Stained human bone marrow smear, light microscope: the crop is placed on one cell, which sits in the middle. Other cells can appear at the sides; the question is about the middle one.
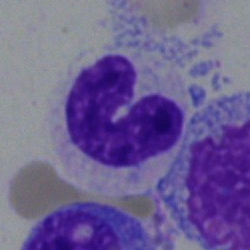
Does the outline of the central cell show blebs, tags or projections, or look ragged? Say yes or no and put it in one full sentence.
No, the cell is bounded by a smooth, even outline.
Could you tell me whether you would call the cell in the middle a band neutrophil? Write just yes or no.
yes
